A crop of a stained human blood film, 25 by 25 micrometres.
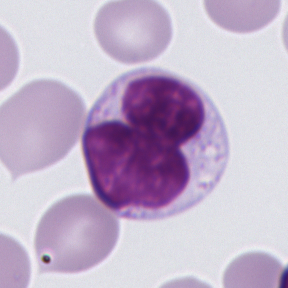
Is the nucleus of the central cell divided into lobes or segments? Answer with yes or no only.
Yes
